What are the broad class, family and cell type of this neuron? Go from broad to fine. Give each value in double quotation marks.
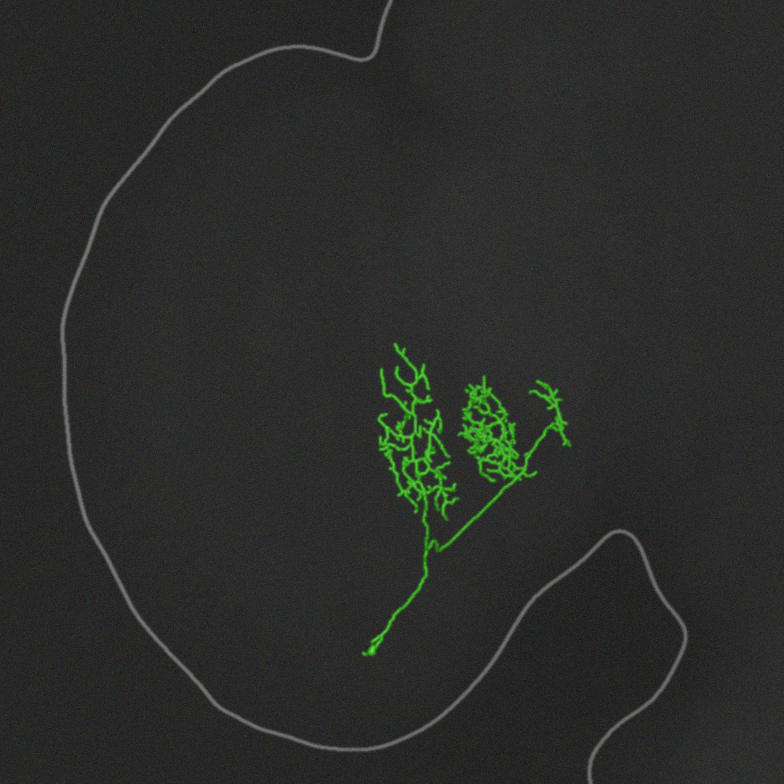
"optic-lobe intrinsic neuron", "TmY", "TmY16"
